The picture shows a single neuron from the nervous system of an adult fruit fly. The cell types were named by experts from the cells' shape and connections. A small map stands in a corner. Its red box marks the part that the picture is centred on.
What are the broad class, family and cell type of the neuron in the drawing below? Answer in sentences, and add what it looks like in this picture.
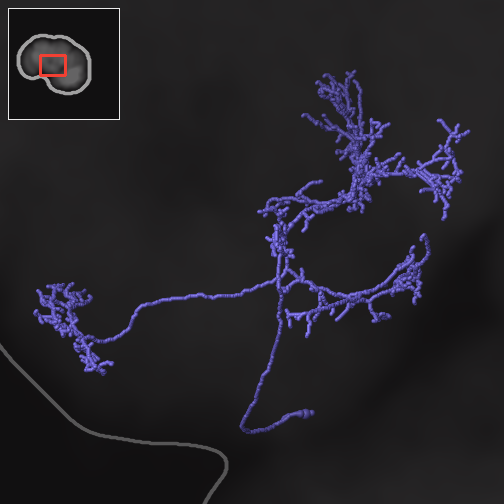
Its broad class is central-brain intrinsic neuron. The family is hemilineage MX3. The cell type is CB0695. Its cell body lies at the bottom of the picture. Dozens of branch ends can be seen.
